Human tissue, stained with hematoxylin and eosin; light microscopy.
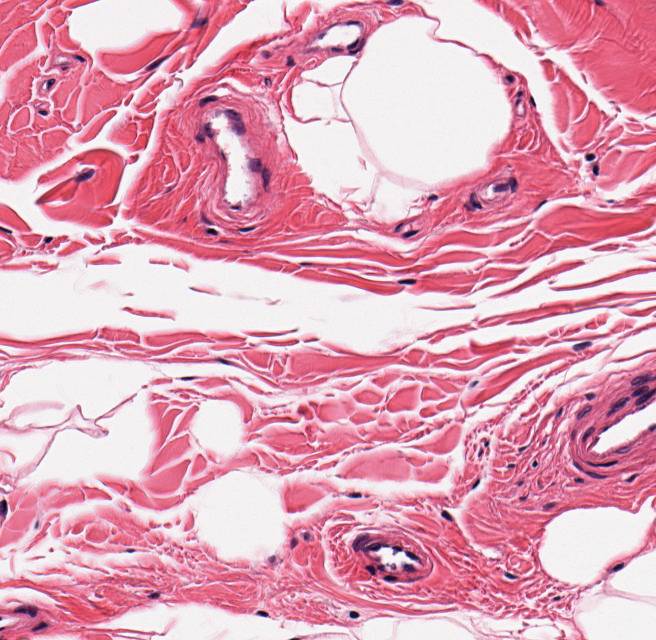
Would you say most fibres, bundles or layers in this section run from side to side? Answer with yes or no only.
Yes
